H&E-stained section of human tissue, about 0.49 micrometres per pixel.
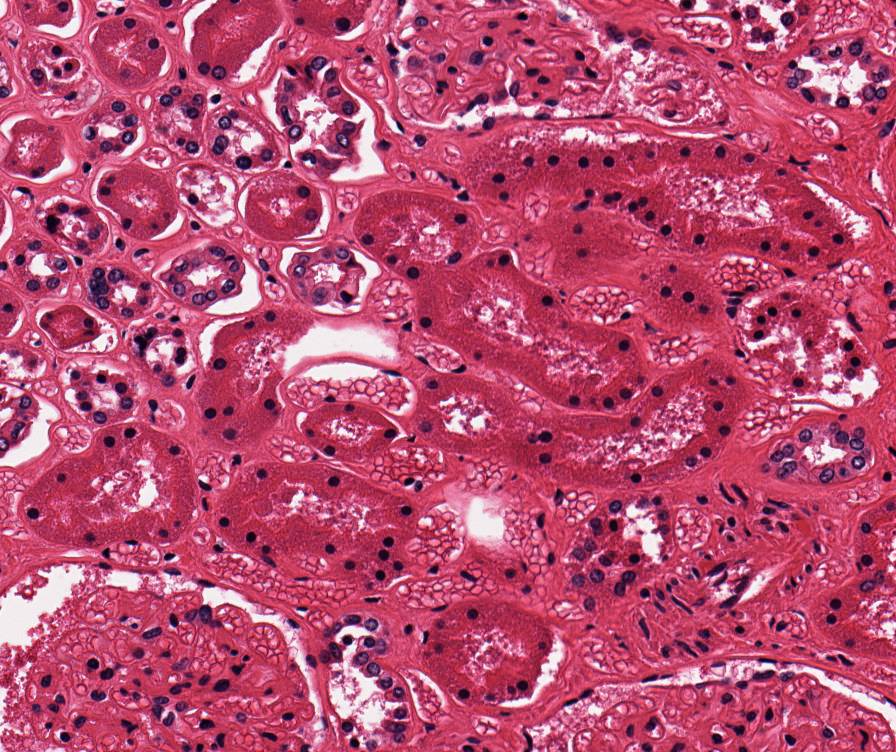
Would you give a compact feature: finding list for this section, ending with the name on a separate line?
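Architecture: closely packed tubules in round and elongated profiles
Glomeruli: none in view
Largest tubules (centre and right): cells with abundant, deeply eosinophilic, granular cytoplasm
Nuclei of these cells: small, round, dark, evenly spaced
Interstitium: scant, thin pink bands with a few spindle-shaped nuclei
Tissue: renal cortex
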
